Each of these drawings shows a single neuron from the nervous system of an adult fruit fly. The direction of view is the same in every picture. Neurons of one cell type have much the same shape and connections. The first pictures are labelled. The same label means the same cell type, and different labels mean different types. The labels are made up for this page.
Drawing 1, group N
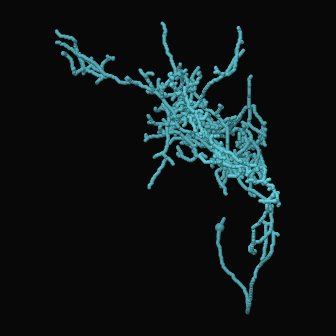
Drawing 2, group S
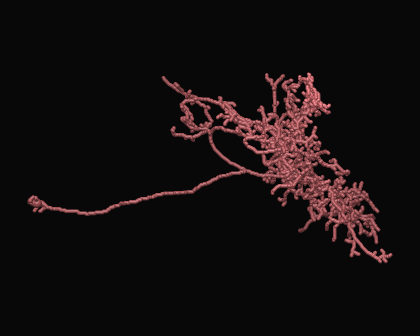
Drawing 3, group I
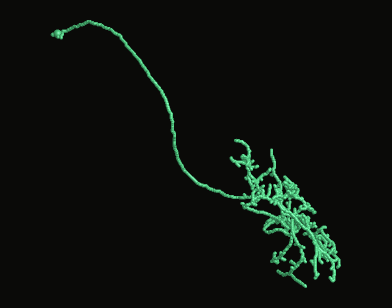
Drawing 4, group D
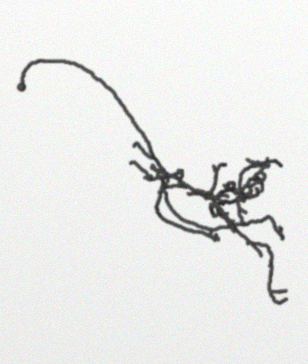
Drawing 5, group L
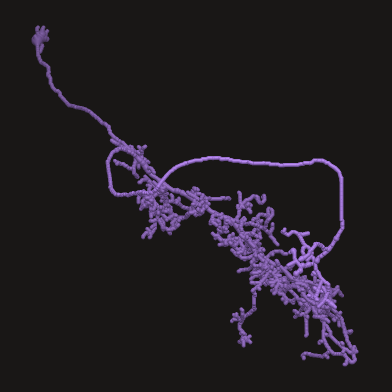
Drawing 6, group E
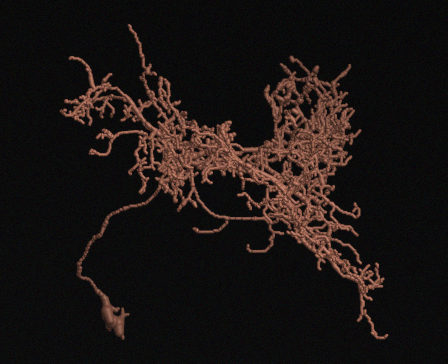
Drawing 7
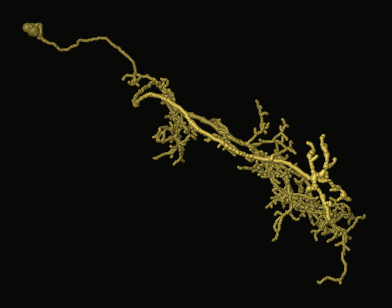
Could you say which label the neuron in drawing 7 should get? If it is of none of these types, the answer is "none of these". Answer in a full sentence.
It belongs to group L.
